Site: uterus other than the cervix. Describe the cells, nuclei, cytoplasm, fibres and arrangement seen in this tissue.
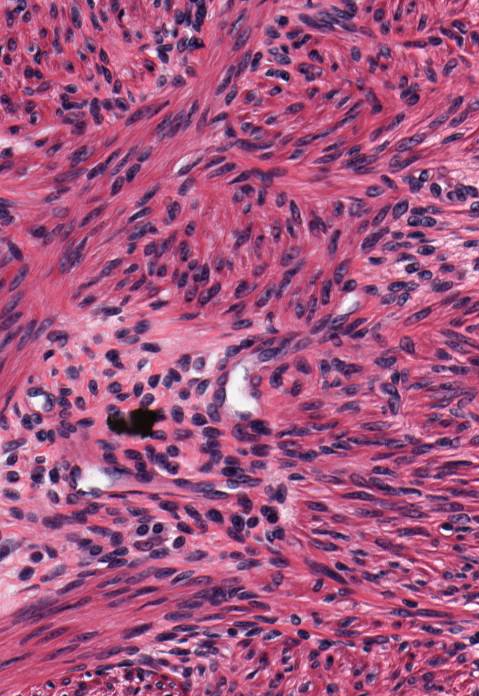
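Densely cellular throughout, with little stroma between cells. Across the whole field, spindle cells lie in fascicles that intersect and run in different directions. Their pink fibrillary cytoplasm streams along the fascicles. Nuclei: oval to elongated, darkly stained.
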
